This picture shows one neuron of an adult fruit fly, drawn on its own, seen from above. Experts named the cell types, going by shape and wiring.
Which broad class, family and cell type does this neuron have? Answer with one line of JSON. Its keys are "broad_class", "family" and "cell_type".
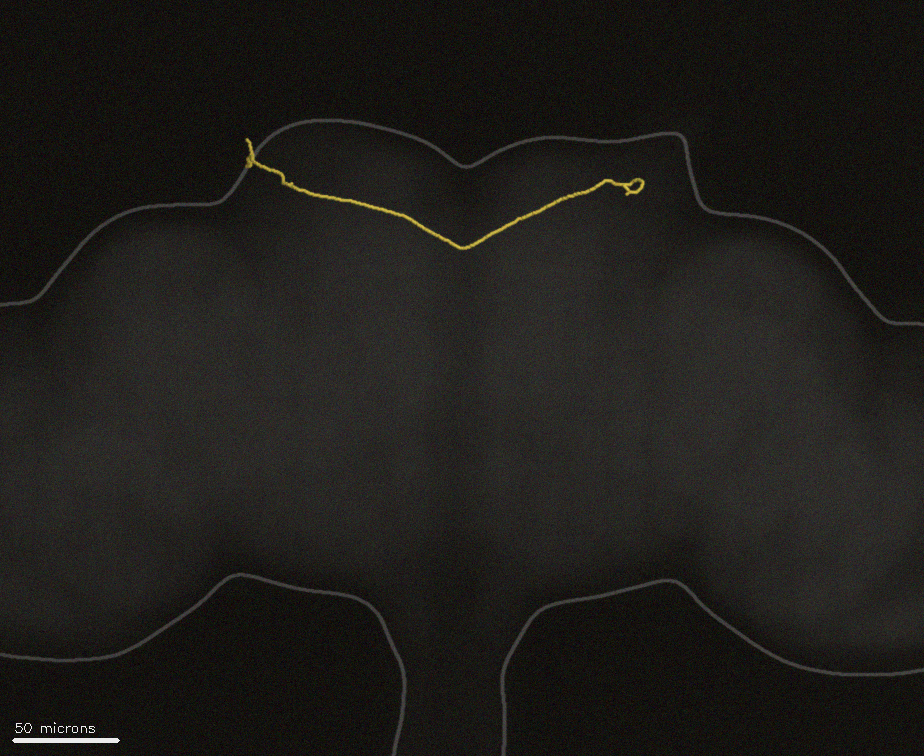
{"broad_class": "sensory neuron entering the brain", "family": "class olfactory", "cell_type": "ORN_DL3"}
